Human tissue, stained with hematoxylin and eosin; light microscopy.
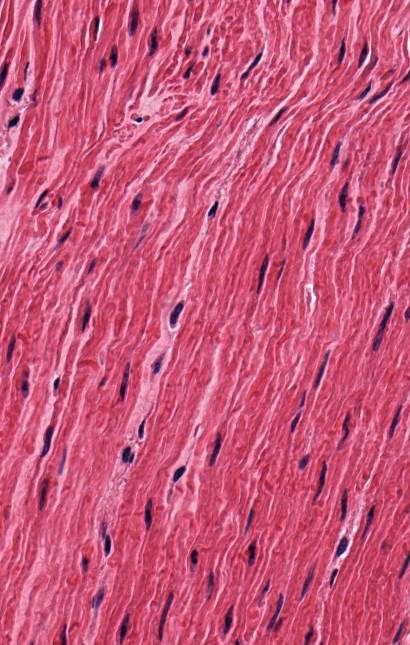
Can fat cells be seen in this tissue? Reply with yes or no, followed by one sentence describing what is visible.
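No. No fat cells are seen in the field.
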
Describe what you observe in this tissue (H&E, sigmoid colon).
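The field is completely occupied by closely packed, parallel fibres that are pink and slightly wavy, with no division into separate units. They run obliquely from the lower left towards the upper right. Elongated, dark purple nuclei lie with their long axes along the fibres, scattered singly and fairly evenly across the whole field.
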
